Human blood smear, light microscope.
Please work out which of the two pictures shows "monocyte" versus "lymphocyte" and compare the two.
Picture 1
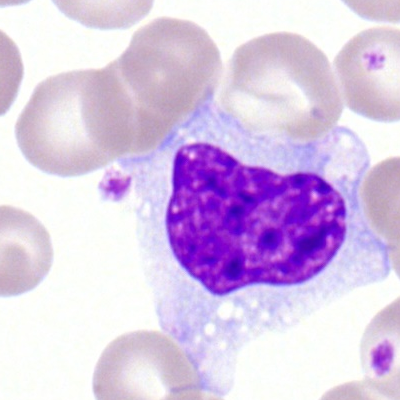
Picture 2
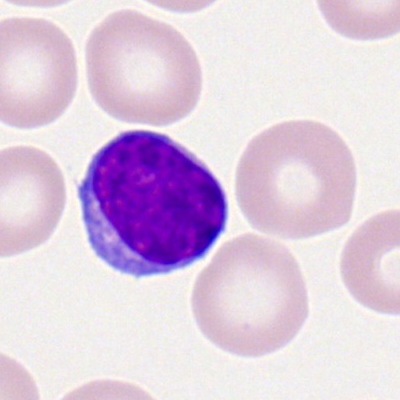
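Picture 1 shows a monocyte; picture 2 shows a lymphocyte. The outlines differ: the monocyte's is irregular, with several blunt bulges, while the lymphocyte's is smooth and roughly oval. The monocyte's nucleus is irregular in shape, with an indented outline, whereas the lymphocyte's nucleus fills most of the cell. The chromatin of the lymphocyte is dense, dark purple and coarsely clumped.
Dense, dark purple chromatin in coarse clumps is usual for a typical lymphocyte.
Cytoplasm is abundant and pale grey-blue in the monocyte; in the lymphocyte little is left, it is pale blue, and it shows mainly as a crescent on the lower left side of the nucleus.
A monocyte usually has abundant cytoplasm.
As for granules, the monocyte's cytoplasm holds no coarse coloured ones, and no distinct granules are seen in the lymphocyte's cytoplasm.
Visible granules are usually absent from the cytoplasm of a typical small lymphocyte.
In picture 1, red cells press against the upper edge of the monocyte.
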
